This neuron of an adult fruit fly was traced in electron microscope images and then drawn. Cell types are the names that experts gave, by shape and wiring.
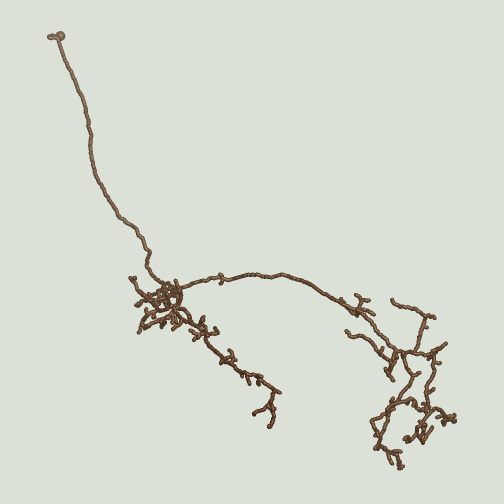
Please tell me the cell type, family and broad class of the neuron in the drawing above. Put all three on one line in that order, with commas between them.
CB1007, hemilineage DM6_posterior, central-brain intrinsic neuron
